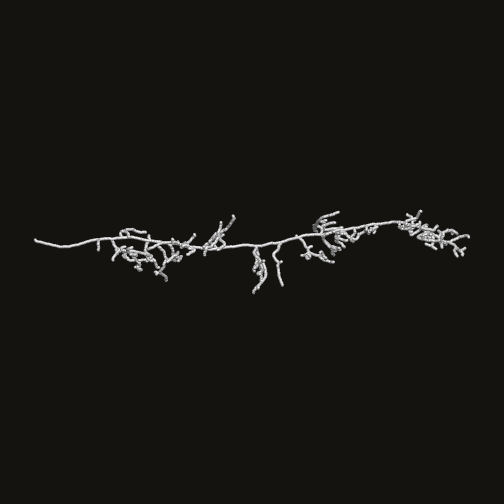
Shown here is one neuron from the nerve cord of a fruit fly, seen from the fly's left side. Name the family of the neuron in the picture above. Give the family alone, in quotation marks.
"hemilineage PSp2"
